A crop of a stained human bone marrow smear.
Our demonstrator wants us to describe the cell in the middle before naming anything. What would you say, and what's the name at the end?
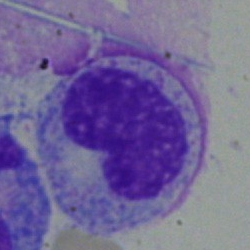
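Outline round, smooth. Nucleus kidney-shaped, notched on lower left side. No distinct nucleoli visible. Fine purplish granules scattered through cytoplasm. Cell: metamyelocyte.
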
